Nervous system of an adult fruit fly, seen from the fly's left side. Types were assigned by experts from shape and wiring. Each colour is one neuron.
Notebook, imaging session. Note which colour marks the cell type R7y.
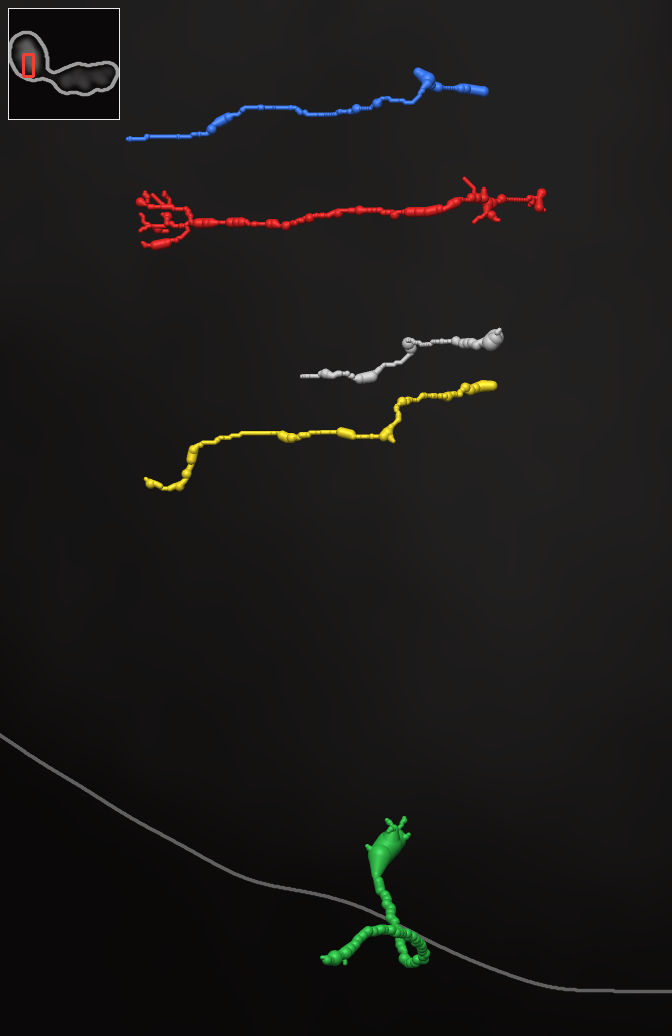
white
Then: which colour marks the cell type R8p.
blue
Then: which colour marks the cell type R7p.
yellow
